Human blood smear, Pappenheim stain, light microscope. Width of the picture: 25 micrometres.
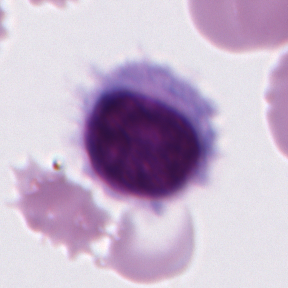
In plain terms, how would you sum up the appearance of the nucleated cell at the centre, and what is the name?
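Starting at the margin, many fine hair-like projections stand out from it. The chromatin is dense and dark purple. The cytoplasm makes a pale lilac-blue rim, broadest above the nucleus. This is a hairy cell.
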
